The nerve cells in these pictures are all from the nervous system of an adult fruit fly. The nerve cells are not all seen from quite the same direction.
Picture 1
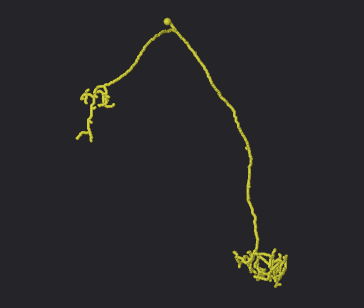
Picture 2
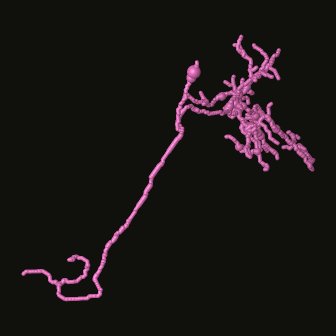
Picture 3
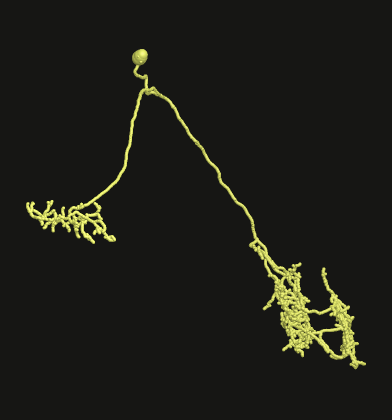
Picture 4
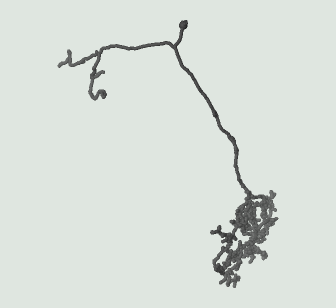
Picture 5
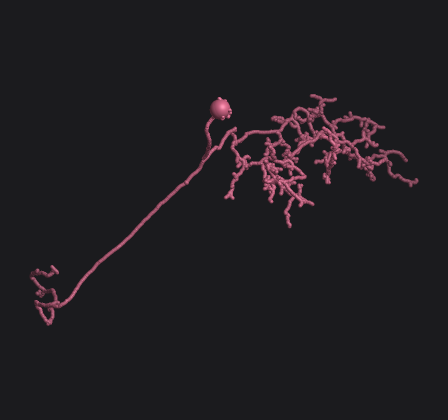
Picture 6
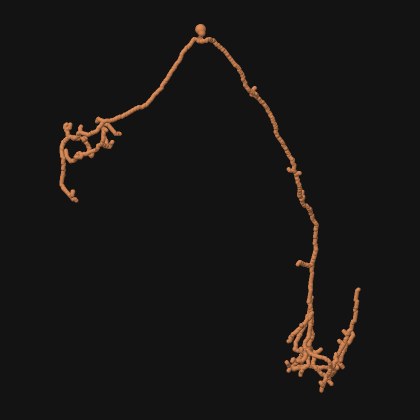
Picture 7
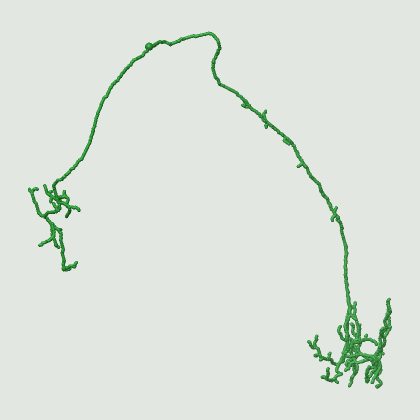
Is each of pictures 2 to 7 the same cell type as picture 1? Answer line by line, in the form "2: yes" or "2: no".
2: no
3: yes
4: no
5: no
6: yes
7: yes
